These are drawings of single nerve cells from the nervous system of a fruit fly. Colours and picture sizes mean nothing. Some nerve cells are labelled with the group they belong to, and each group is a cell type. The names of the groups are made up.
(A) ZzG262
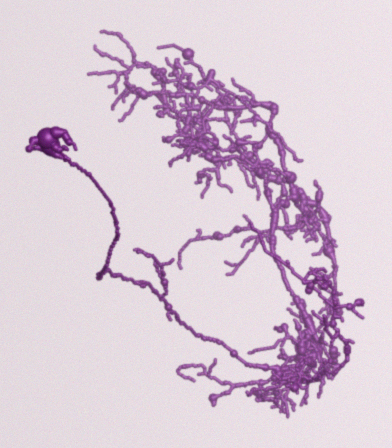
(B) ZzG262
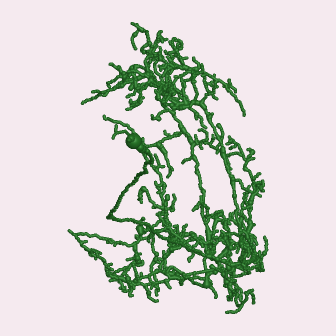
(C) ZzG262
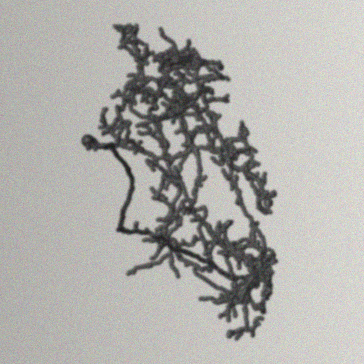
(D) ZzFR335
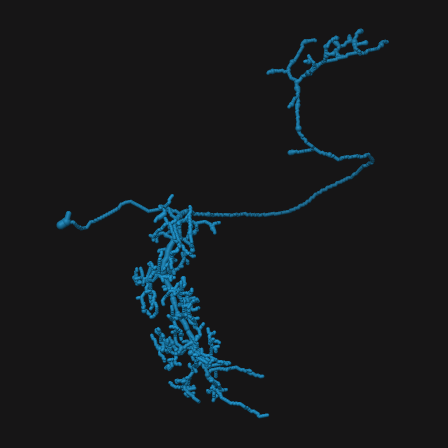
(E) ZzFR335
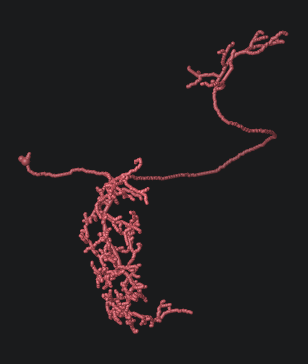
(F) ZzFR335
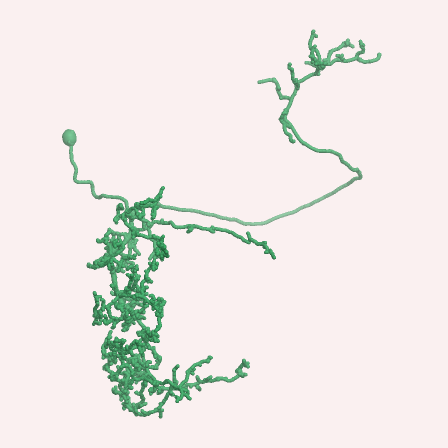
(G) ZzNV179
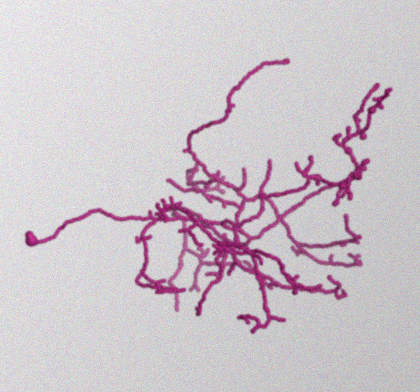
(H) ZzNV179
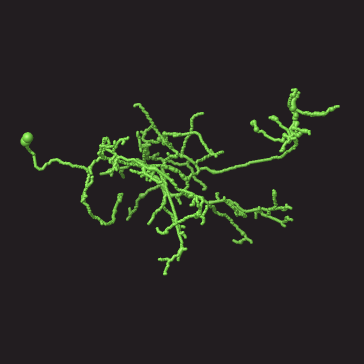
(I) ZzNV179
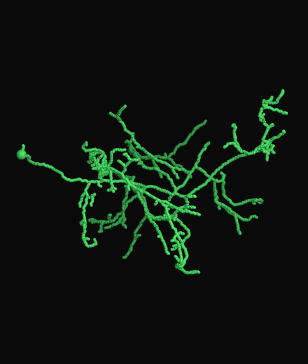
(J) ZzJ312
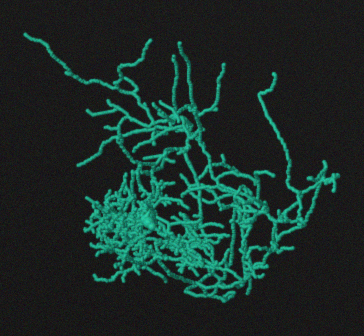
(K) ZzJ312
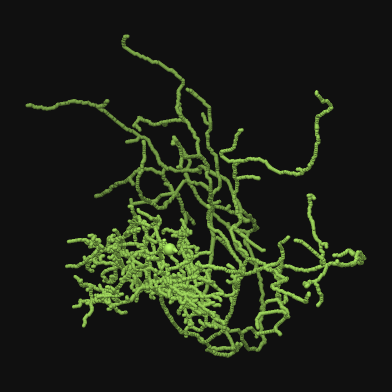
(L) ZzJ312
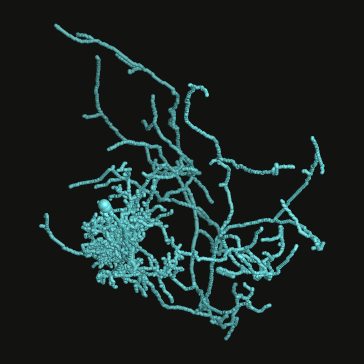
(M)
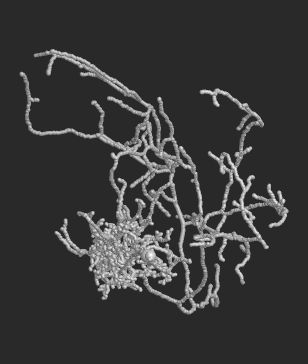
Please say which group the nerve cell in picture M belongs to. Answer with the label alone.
ZzJ312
